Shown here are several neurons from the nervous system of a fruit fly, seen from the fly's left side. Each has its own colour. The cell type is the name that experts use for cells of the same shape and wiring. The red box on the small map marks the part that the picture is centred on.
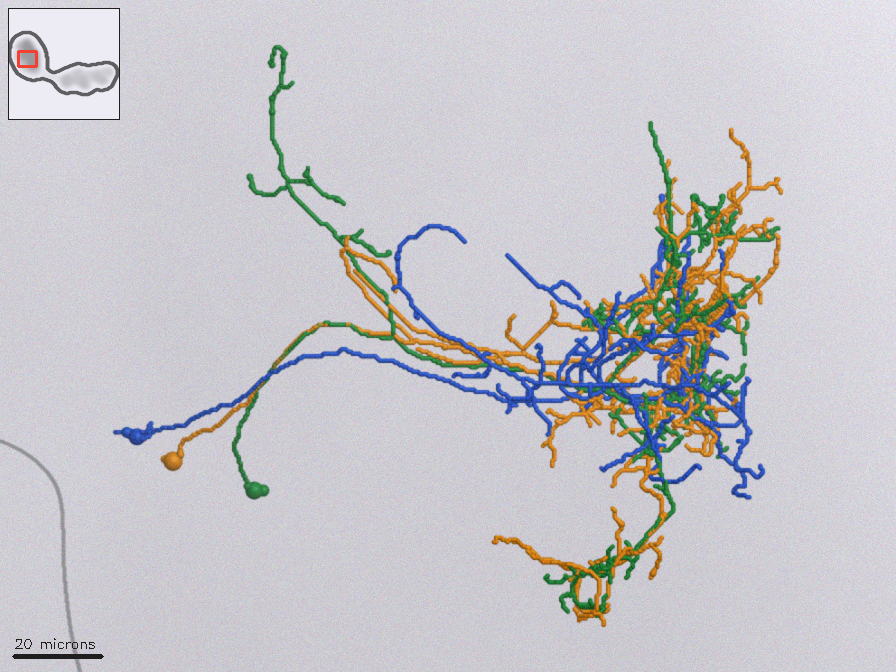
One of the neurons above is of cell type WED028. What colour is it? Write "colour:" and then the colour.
colour: blue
